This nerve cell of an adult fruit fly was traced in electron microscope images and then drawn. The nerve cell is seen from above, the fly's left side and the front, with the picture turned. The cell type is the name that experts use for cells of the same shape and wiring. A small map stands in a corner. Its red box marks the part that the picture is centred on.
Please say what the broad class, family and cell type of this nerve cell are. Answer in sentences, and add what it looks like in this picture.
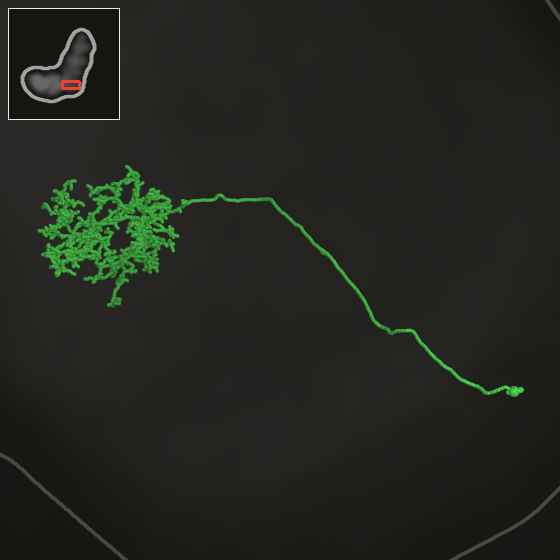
It is an optic-lobe intrinsic neuron. The family is Tm. Its cell type is Tm24. As drawn here it is wider than it is tall.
